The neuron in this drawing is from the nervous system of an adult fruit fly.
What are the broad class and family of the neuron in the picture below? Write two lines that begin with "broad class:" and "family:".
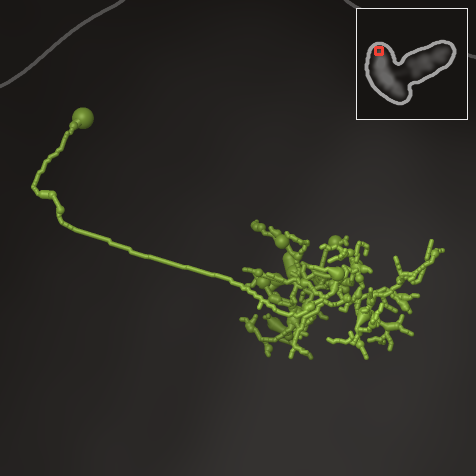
broad class: optic-lobe intrinsic neuron
family: Mi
